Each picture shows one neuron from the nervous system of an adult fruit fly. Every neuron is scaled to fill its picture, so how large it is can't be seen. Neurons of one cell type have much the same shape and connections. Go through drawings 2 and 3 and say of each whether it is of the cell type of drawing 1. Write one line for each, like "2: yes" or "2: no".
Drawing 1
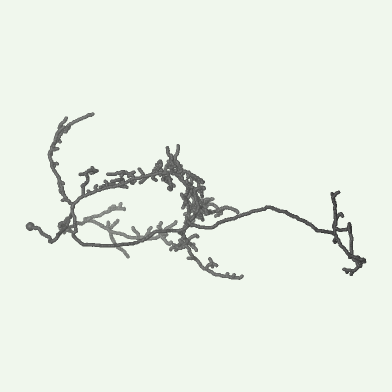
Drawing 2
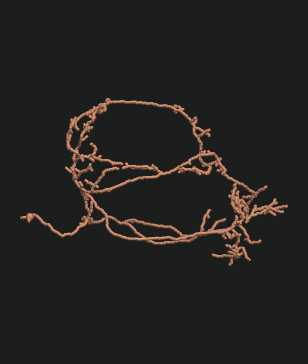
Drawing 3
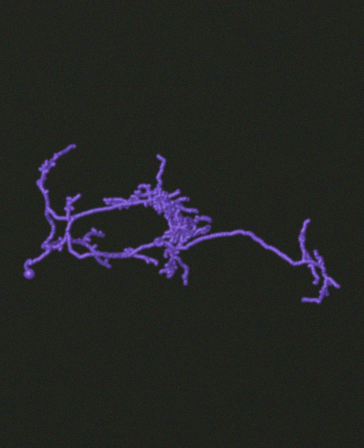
2: no
3: yes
